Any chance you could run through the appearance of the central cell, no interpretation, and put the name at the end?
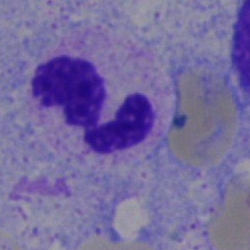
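Outline: roughly round. Chromatin: dark purple, coarsely clumped. Cytoplasm: no distinct vacuoles. Name: segmented neutrophil.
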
